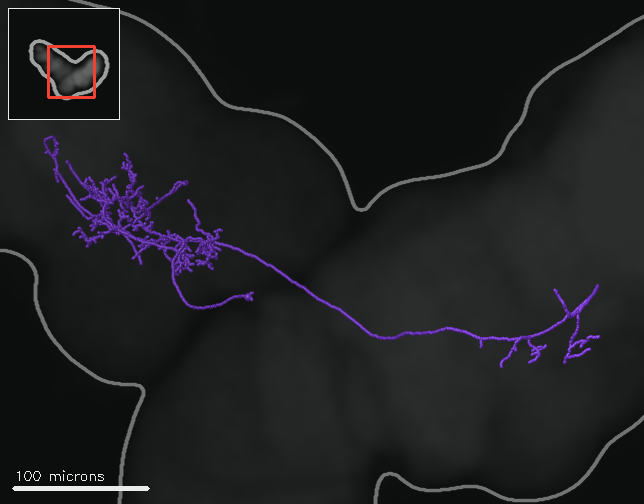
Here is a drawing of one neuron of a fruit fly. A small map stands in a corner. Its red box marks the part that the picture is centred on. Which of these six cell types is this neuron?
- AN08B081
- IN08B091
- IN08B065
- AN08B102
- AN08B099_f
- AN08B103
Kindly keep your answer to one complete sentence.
The cell type AN08B081 includes this neuron.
